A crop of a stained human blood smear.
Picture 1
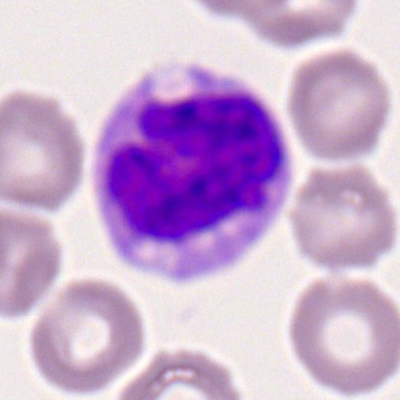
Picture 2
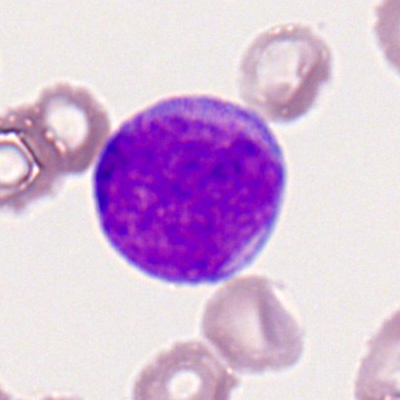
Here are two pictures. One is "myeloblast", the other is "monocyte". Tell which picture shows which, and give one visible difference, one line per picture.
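Picture 1: monocyte. Several small clear vacuoles lie in the cytoplasm below the nucleus.
Picture 2: myeloblast. No vacuoles are visible in the cell.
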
